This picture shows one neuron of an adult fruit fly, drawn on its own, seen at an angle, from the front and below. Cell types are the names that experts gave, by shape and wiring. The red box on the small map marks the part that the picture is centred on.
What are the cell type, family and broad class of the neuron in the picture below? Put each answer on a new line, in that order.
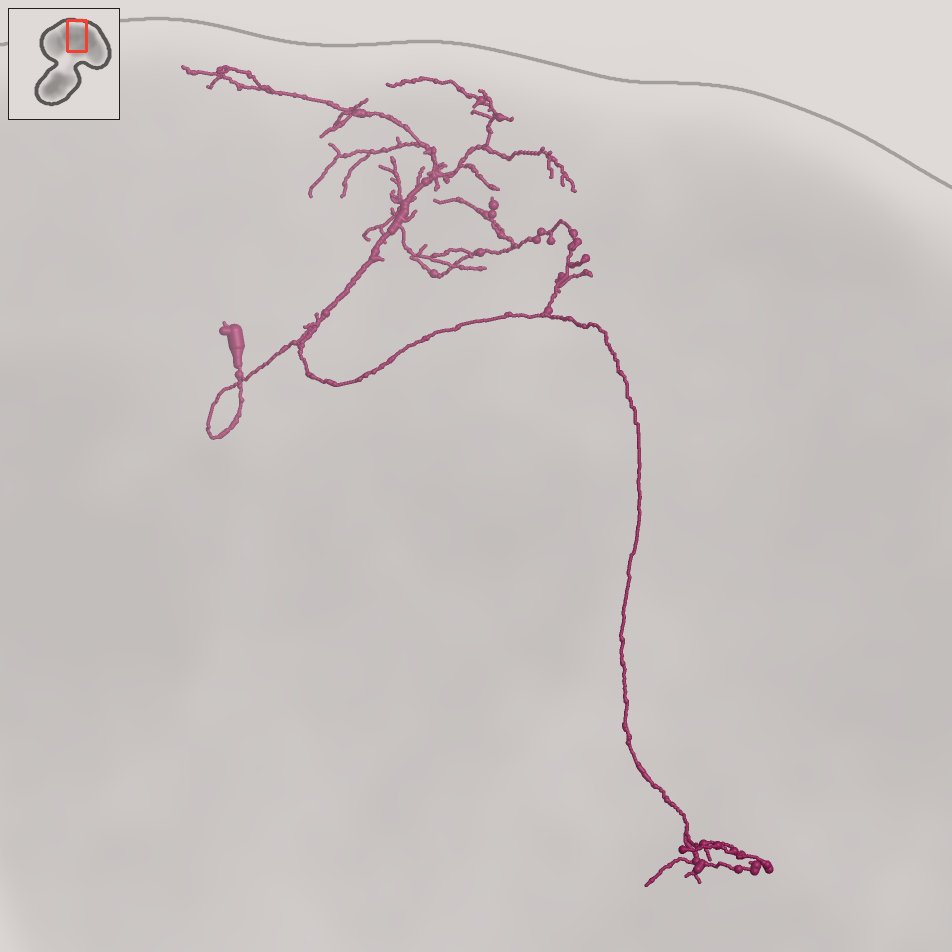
CB0975
hemilineage SMPpv1
central-brain intrinsic neuron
